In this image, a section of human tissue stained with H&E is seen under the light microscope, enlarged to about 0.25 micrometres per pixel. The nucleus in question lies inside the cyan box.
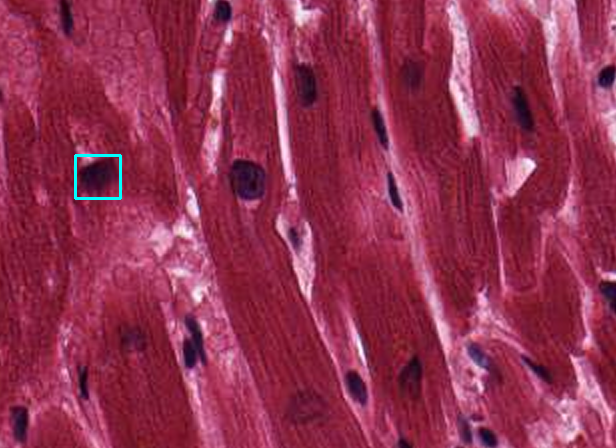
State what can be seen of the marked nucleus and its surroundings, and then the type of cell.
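The nucleus is very dark purple, short and blunt, with blurred edges. It is not long and thin like several of the narrow dark nuclei between the fibres nearby. A small pale, almost white gap touches the upper-left side of the nucleus. The cytoplasm is deep red with faint fine streaks running lengthwise, and the cell's own borders are hard to make out. The cell lies among broad fibres that run side by side, roughly from top to bottom of the field. It is a cardiomyocyte.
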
